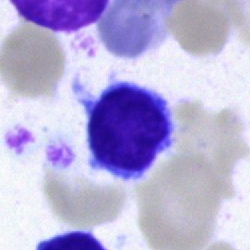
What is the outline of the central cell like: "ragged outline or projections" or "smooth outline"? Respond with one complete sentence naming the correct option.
A rough edge runs around this cell.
